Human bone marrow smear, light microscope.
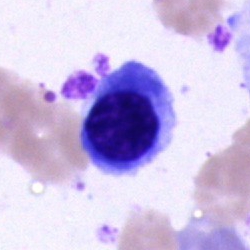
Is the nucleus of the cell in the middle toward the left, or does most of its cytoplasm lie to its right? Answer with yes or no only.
Yes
